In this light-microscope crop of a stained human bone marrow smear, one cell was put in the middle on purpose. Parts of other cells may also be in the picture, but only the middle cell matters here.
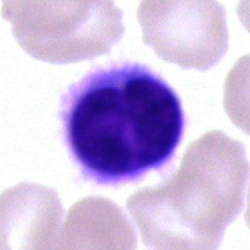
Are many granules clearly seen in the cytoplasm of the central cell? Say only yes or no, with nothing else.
No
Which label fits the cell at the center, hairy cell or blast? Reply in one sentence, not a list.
Positioned in the middle of the crop is a hairy cell.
